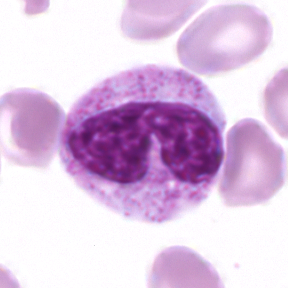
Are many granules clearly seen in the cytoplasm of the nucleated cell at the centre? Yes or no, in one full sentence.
Yes, the cytoplasm of this cell holds many visible granules.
